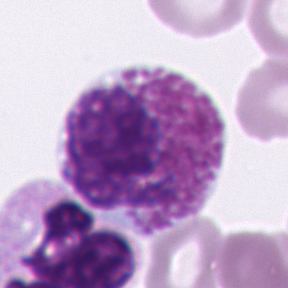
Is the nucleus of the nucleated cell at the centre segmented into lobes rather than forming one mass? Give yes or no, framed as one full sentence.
No, its nucleus is not lobed but a single compact round, oval or kidney-shaped mass.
